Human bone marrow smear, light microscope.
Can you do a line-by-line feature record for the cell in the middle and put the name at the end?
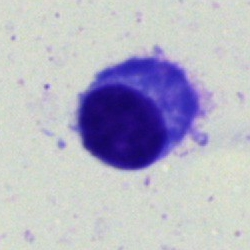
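Border: ragged, small irregular projections on the right
Nucleus position: eccentric, pushed toward the lower left
Cytoplasm colour: deep blue
Granules: none distinct
Cell type: plasma cell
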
